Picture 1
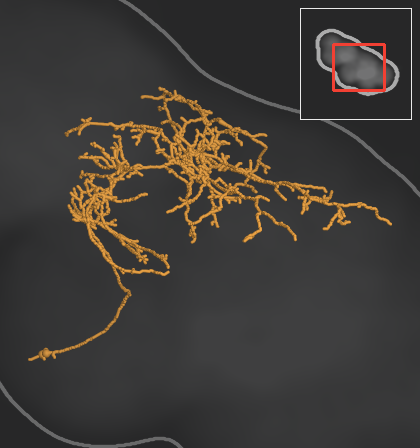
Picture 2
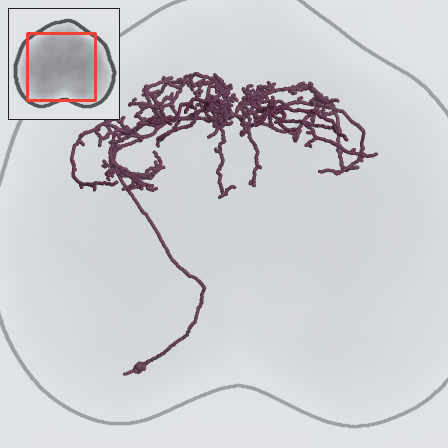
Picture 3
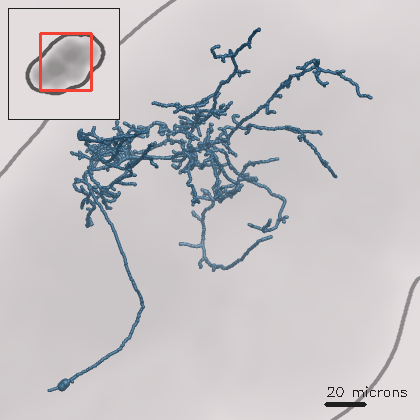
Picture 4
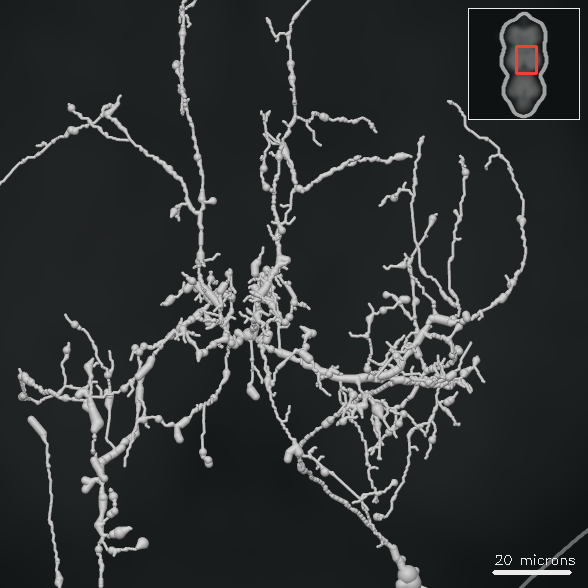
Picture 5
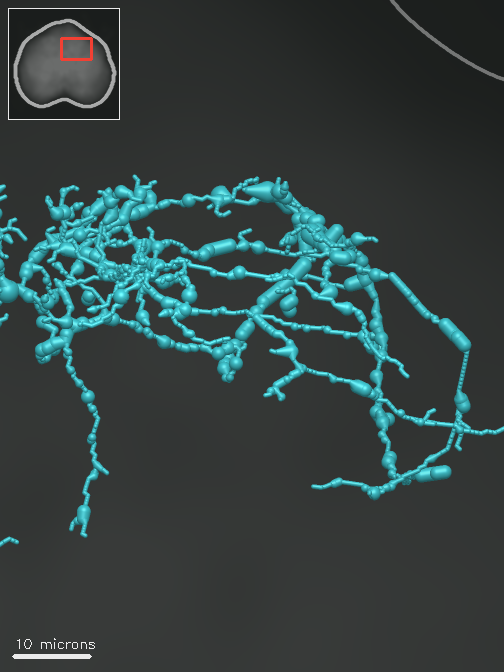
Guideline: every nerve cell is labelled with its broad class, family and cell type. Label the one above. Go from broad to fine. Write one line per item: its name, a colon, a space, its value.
broad class: nerve-cord intrinsic neuron
family: hemilineage 06A
cell type: IN06A012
